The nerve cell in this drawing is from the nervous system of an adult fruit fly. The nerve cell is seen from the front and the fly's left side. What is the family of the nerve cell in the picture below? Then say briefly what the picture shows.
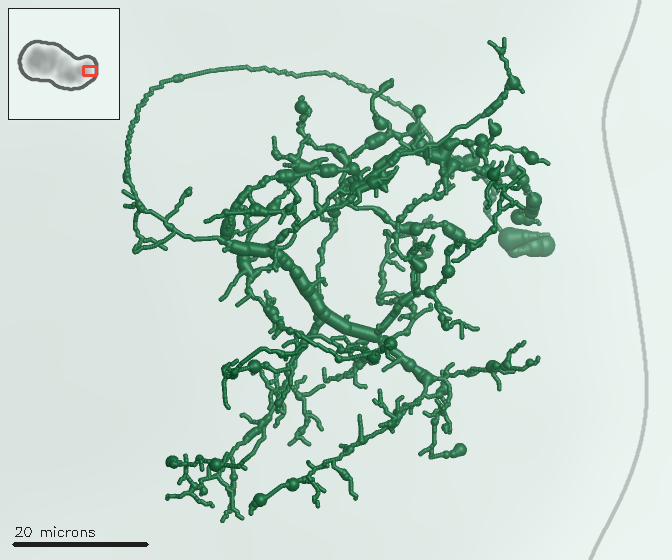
The family is hemilineage 21A. This is a nerve-cord intrinsic neuron. From top to bottom in the picture it spans about 75 microns. In this view it is about as wide as it is tall.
